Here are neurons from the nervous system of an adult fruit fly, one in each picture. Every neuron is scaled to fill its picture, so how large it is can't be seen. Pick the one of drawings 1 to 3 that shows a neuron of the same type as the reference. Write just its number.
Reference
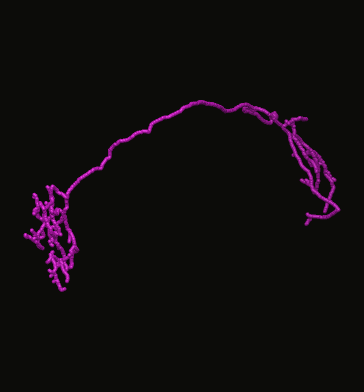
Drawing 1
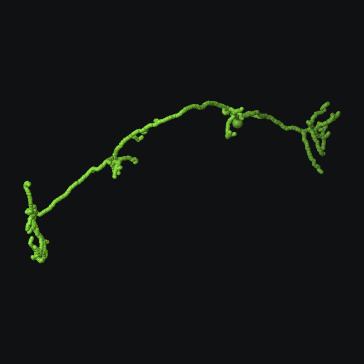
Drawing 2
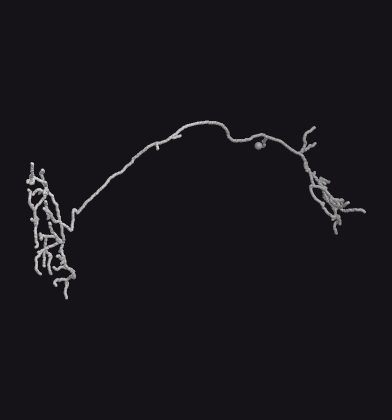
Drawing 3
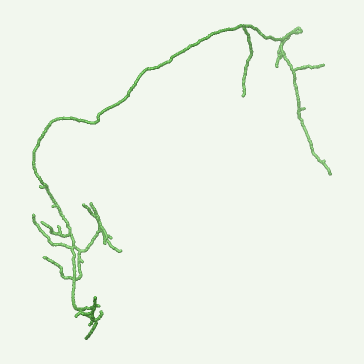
2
